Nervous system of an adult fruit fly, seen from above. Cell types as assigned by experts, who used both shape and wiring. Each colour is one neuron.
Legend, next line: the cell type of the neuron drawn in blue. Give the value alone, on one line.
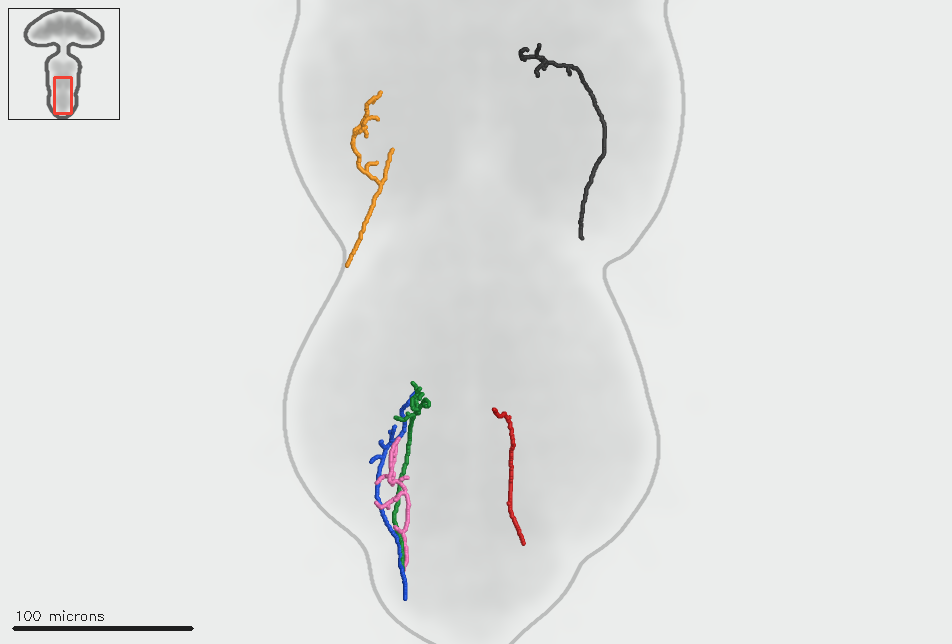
SNta36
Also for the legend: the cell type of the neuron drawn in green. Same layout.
SNta20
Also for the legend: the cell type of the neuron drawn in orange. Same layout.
SNta26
